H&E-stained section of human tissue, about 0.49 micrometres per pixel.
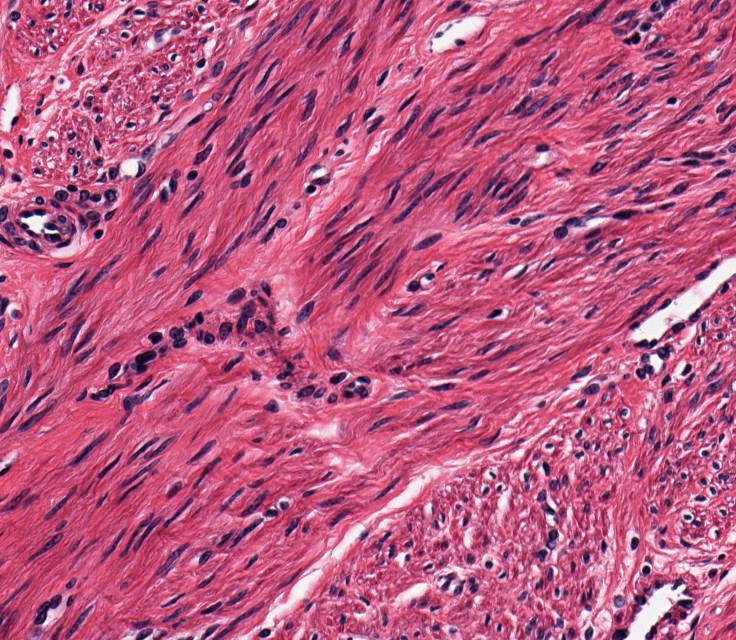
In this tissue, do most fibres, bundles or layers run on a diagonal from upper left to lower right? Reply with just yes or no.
No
